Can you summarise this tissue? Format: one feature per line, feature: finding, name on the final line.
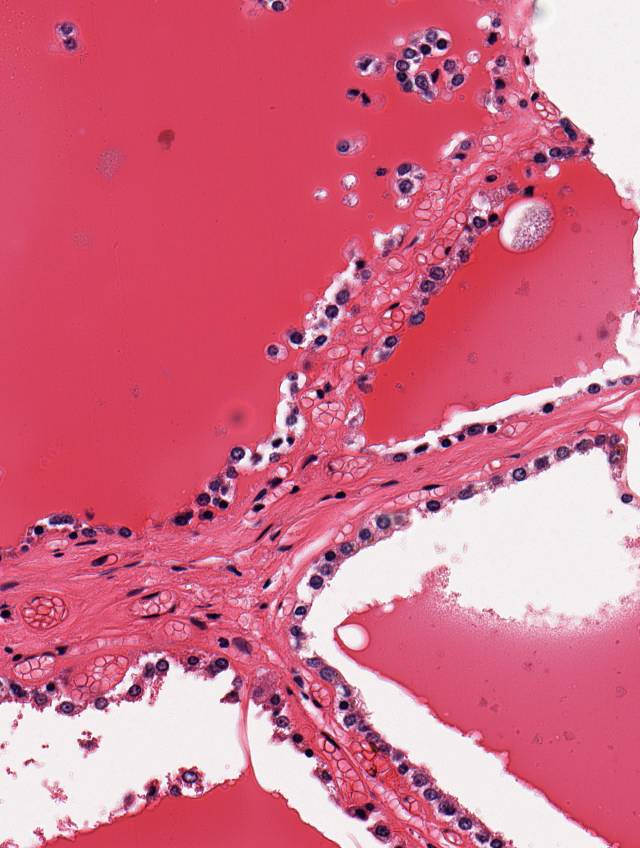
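Septa: thin, branching, fibrous, separating large open spaces
Lining: a single layer of flattened to cuboidal cells
Nuclei: small, round, dark, fairly uniform in size
Vacuolated cells: clusters with clear cytoplasm within the septa, most conspicuous lower left
Name: thyroid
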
